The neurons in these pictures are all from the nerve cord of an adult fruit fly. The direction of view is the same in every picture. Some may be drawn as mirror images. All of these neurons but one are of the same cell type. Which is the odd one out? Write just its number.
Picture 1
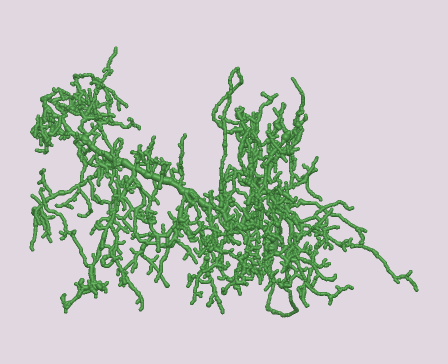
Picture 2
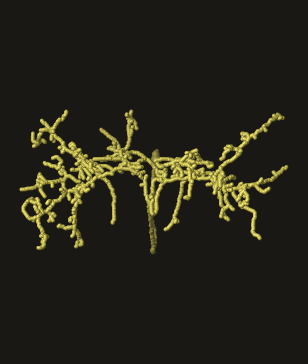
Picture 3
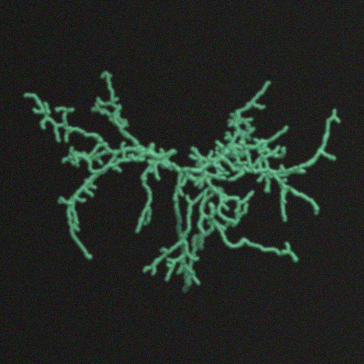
1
